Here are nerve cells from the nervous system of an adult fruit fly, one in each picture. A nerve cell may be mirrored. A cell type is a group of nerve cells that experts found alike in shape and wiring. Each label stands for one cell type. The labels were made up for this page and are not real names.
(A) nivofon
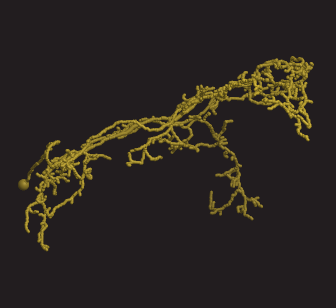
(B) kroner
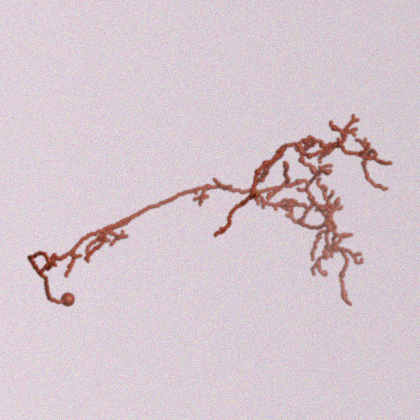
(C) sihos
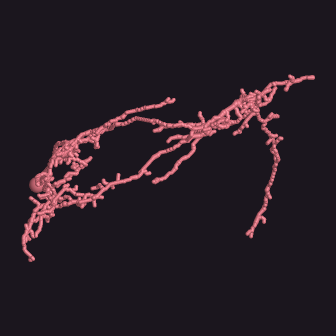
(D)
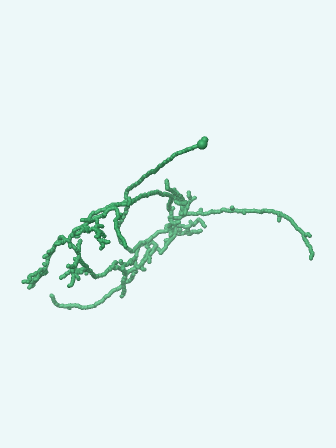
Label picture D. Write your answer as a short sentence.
It belongs to sihos.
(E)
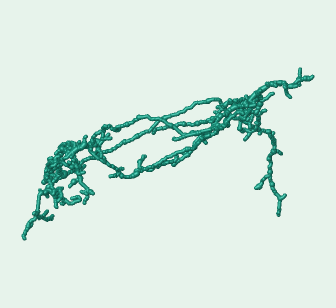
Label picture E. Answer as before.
It belongs to sihos.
